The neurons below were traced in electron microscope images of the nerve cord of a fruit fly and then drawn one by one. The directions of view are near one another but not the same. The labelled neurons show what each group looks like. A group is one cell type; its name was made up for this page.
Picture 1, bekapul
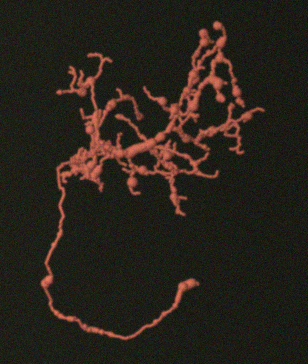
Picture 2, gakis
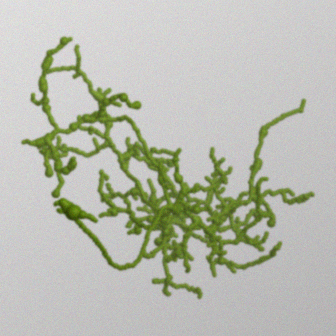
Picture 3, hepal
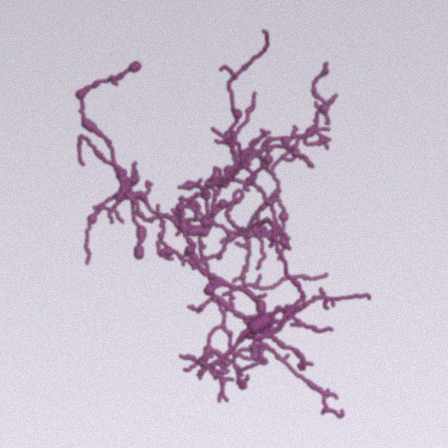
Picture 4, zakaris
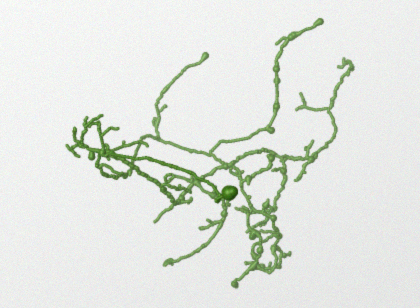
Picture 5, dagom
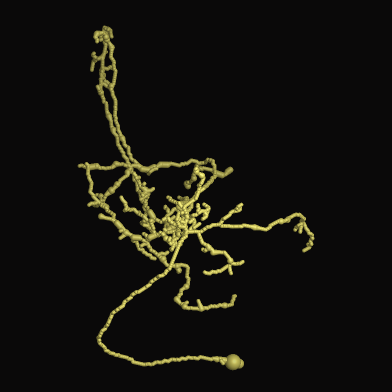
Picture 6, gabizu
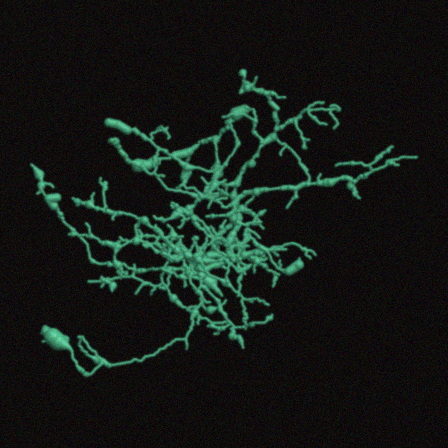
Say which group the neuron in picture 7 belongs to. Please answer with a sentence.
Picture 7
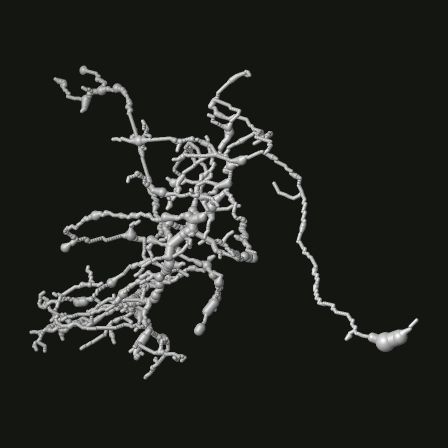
It belongs to dagom.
